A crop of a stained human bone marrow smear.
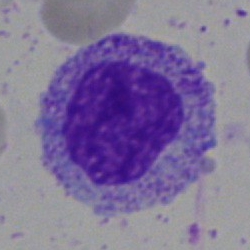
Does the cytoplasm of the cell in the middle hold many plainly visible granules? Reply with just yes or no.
Yes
